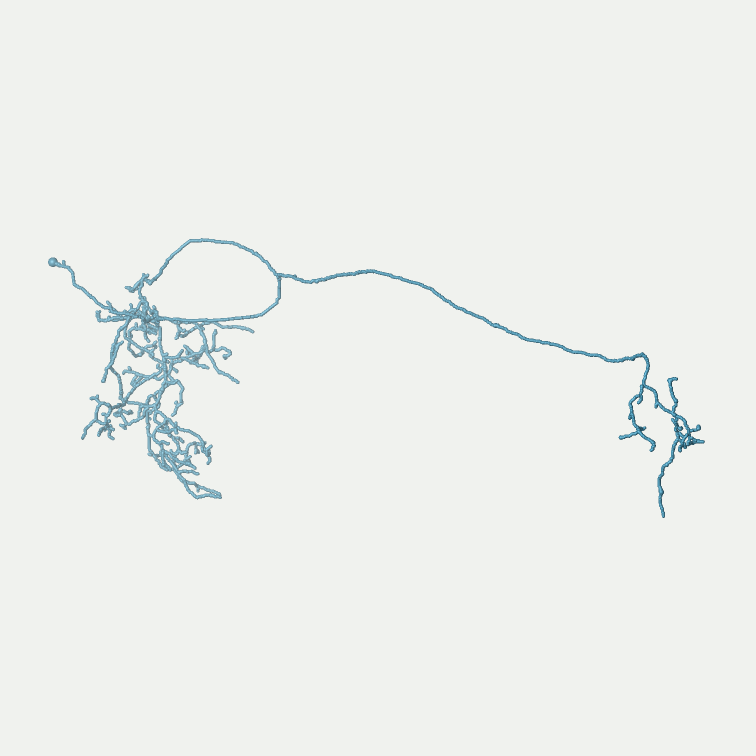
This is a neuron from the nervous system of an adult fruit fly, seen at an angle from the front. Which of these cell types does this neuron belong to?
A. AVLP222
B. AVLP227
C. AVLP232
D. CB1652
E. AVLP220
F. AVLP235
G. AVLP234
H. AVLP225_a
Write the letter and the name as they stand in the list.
D. CB1652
